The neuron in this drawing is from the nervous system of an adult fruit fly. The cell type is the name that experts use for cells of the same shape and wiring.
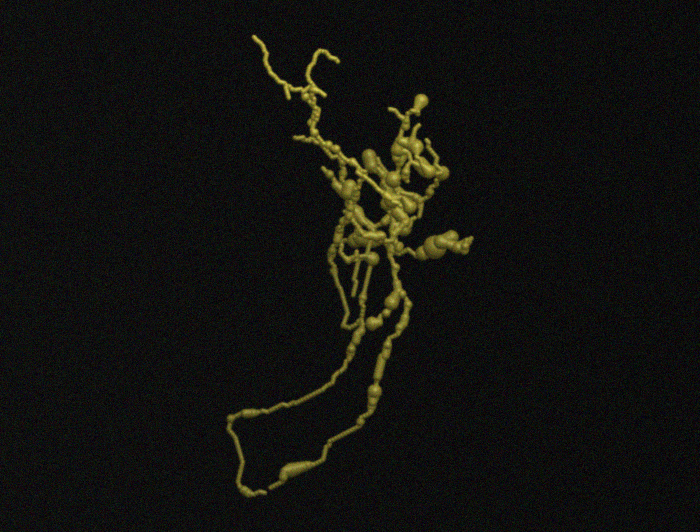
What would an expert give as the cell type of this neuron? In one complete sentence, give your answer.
This neuron carries the cell type designation CB1617.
